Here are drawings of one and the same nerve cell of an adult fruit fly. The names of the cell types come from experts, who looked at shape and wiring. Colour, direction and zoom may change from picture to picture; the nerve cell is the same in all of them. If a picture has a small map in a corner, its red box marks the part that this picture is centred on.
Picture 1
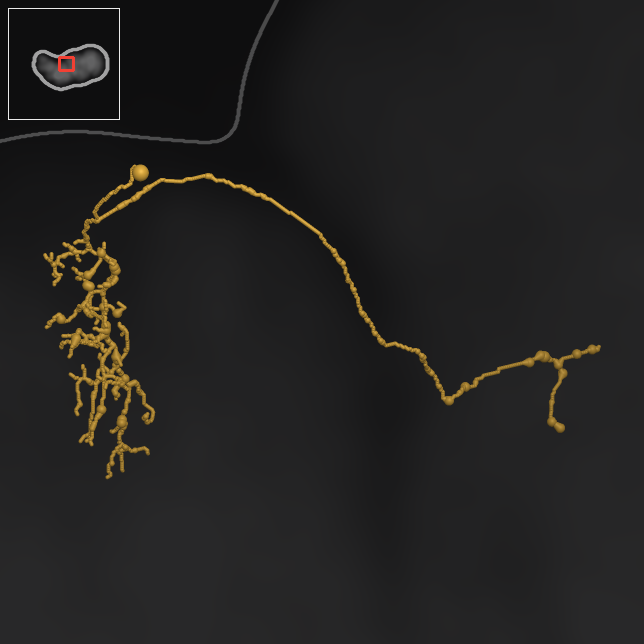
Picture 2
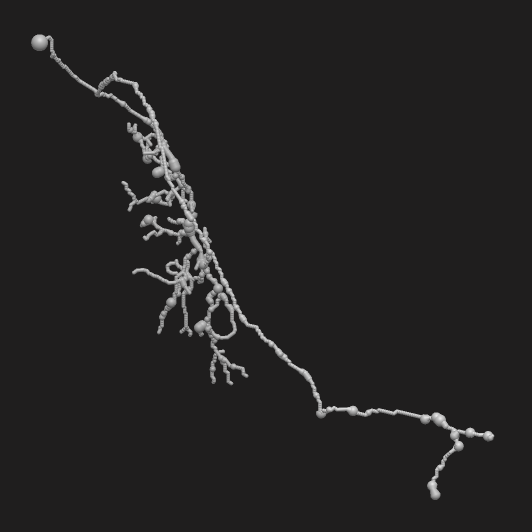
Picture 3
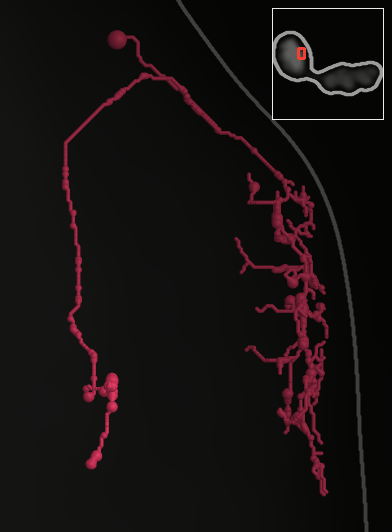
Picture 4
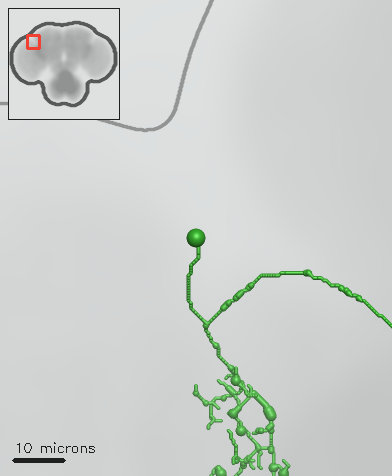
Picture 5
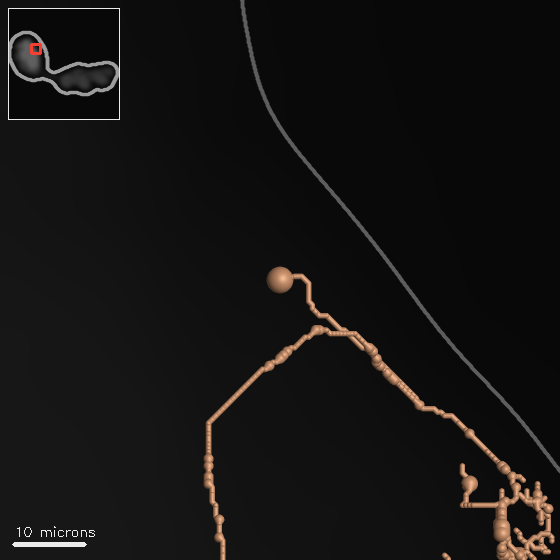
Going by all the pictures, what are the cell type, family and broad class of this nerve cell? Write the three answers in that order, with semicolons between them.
LPT100; LPT; visual projection neuron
